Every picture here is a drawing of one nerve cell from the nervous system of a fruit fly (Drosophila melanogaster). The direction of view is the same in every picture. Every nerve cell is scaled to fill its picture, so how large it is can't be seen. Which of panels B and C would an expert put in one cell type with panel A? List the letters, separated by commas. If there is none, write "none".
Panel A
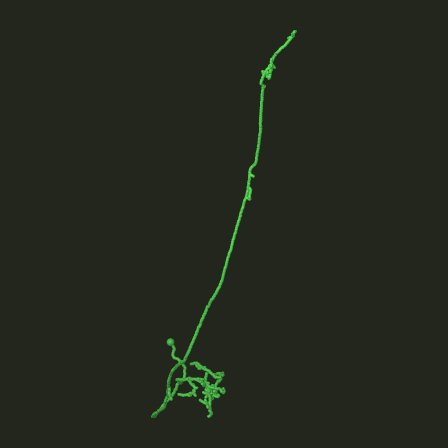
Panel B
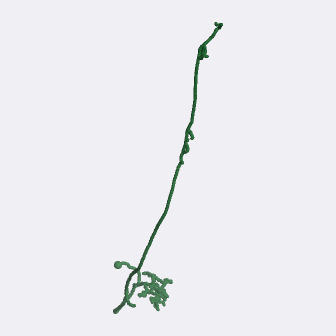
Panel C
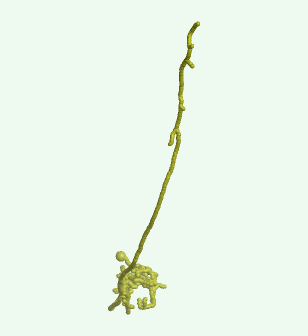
B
